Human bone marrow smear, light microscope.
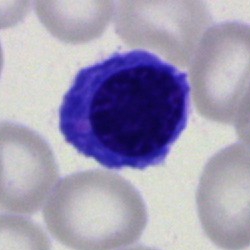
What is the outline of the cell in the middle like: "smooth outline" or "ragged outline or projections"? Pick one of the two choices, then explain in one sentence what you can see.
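Ragged outline or projections. The cell outline is roughly round but slightly bumpy rather than smooth.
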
